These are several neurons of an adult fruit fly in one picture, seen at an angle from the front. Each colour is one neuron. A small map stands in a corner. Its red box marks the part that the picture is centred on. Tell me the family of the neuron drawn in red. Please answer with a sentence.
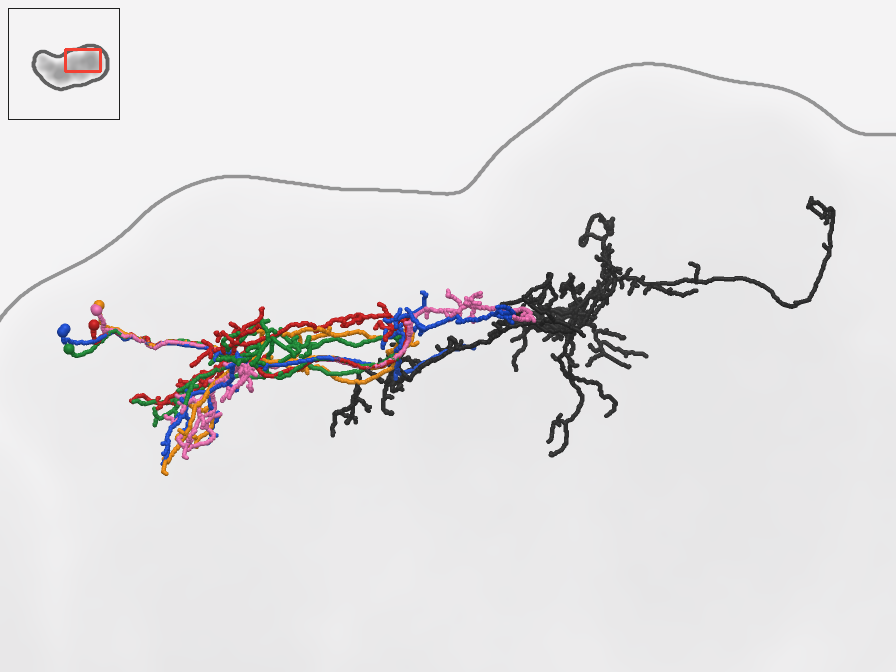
The family is hemilineage CLp2.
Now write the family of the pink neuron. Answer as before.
The family is hemilineage CLp2.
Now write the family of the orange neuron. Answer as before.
The family is hemilineage CLp2.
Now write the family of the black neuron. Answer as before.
The family is hemilineage SMPpv2_dorsal.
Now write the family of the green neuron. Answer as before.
The family is hemilineage CLp2.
